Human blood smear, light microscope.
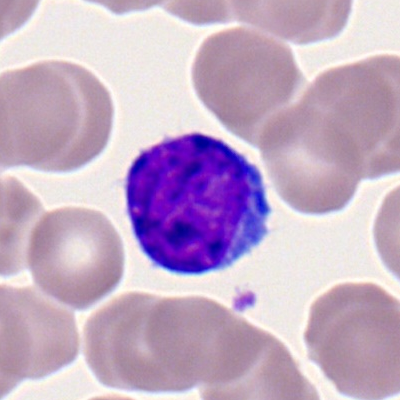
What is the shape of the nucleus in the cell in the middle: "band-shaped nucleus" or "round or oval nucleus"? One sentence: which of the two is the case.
The nucleus is gathered into one compact mass that is round or oval.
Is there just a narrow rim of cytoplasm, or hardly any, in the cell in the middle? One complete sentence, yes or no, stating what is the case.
Yes, its nucleus fills most of the cell.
